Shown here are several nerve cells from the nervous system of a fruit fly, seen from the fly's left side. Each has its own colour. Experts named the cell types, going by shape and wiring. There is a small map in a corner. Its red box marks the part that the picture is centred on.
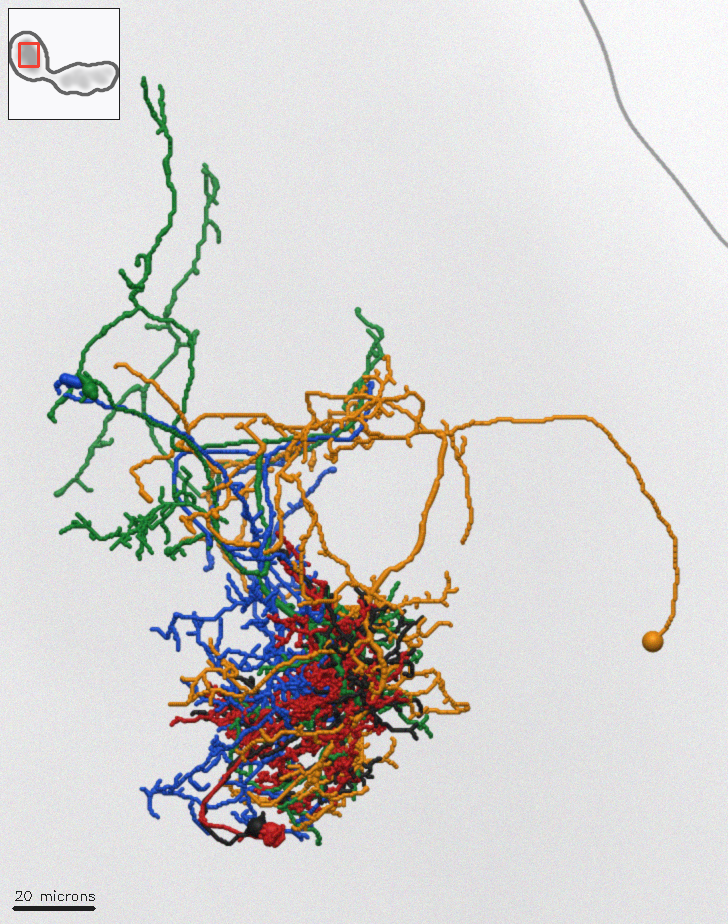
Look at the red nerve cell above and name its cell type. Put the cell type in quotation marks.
"SAD021"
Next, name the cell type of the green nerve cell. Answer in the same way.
"WED051"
